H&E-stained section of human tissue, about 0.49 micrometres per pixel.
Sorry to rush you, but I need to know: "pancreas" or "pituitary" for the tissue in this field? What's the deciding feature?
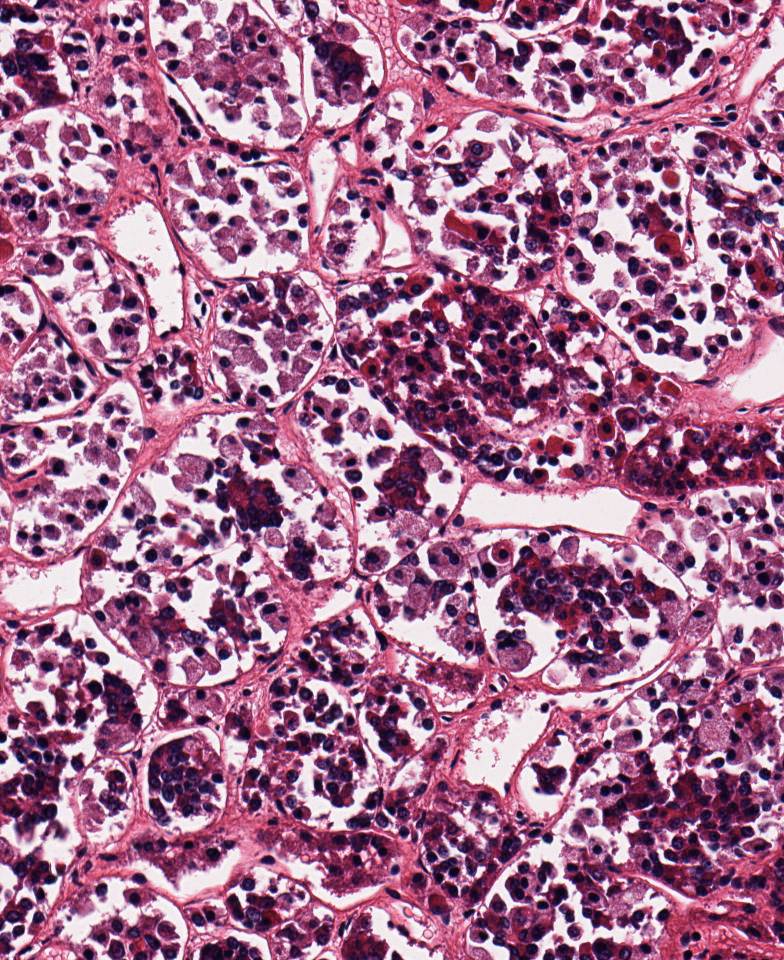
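It's pituitary. Cells sit in rounded nests across the whole field, parted by thin septa.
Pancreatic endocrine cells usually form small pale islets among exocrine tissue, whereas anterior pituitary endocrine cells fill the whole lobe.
I also note small round dark nuclei, delicate pink septa with flattened capillary nuclei, and no glandular lumens or colloid-filled follicles.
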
